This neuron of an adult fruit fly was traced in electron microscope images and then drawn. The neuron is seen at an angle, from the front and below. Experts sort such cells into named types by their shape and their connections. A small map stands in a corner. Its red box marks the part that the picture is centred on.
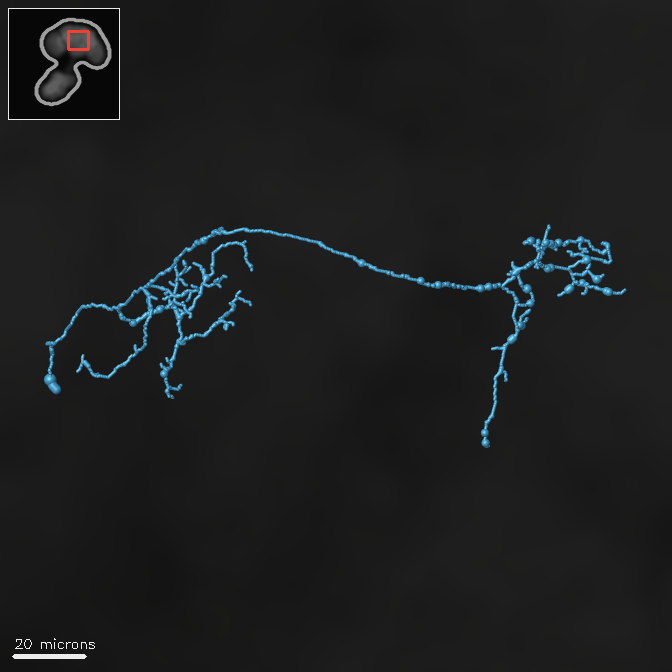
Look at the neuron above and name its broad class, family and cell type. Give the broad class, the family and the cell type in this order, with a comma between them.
central-brain intrinsic neuron, hemilineage DM5_central, IB084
